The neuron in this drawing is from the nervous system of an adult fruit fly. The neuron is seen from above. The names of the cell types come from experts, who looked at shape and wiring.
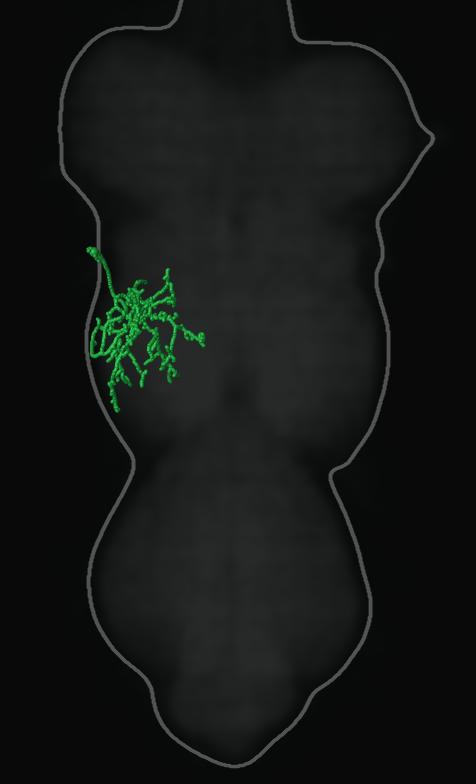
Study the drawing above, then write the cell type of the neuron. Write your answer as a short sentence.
The cell type is IN08A038.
